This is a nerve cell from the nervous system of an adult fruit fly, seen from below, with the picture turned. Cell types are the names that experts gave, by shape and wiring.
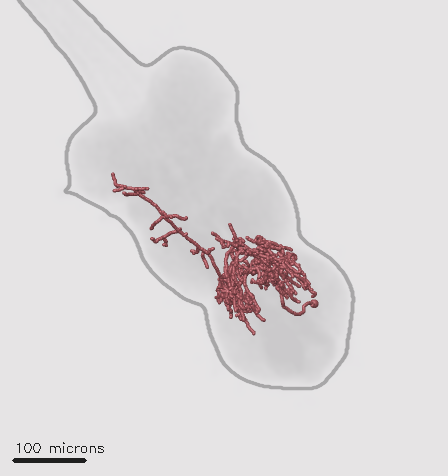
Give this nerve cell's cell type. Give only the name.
INXXX031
